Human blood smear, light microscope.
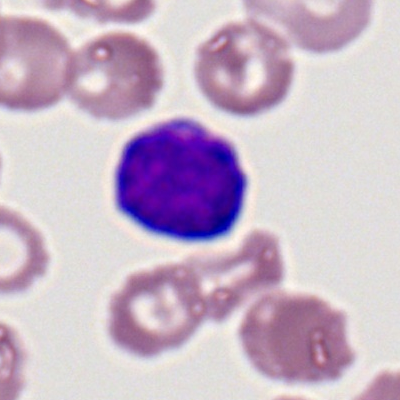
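Lymphocyte in a stained blood smear, its outline roughly round. A dense, dark purple nucleus fills almost the whole cell. Whatever cytoplasm there is makes only a very thin rim you can scarcely see.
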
